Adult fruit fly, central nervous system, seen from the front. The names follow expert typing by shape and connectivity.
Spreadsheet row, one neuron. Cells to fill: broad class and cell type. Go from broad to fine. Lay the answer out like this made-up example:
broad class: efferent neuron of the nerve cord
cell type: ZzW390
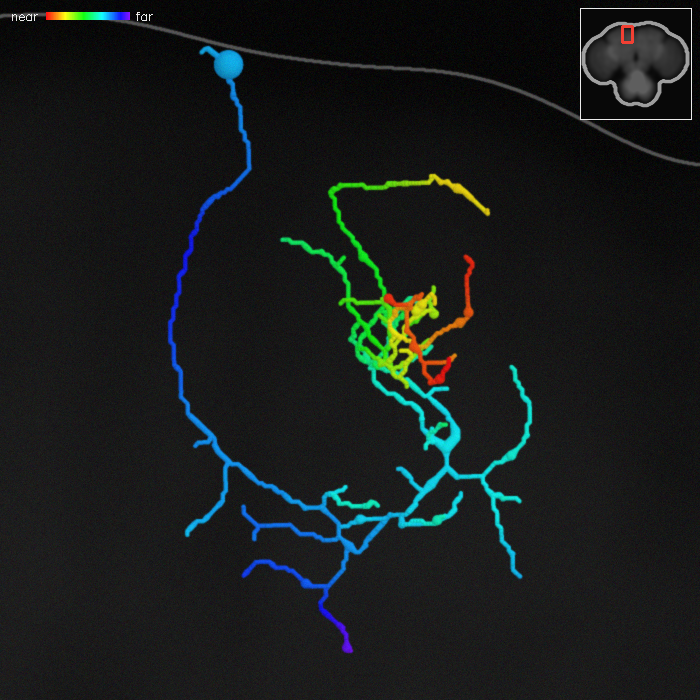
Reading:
broad class: central-brain intrinsic neuron
cell type: CB1532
